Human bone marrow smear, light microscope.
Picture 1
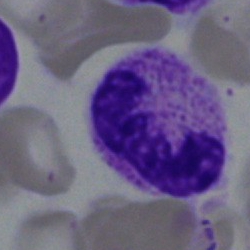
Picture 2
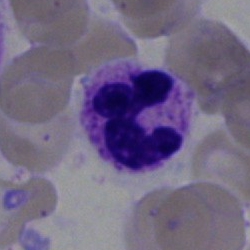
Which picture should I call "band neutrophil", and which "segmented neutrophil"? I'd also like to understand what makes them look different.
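Picture 1 shows a band neutrophil, and picture 2 shows a segmented neutrophil.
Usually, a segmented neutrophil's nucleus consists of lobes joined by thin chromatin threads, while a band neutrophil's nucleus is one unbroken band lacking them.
In picture 1, the nucleus lies along the left and lower edges of a smooth oval cell. In picture 2, the outline is roughly round and smooth, and dense, dark purple chromatin fills the lobes. Both have pale pinkish-lilac cytoplasm; in picture 1 fine purple granules fill it, while in picture 2 they are scattered through a moderate rim around the nucleus.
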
